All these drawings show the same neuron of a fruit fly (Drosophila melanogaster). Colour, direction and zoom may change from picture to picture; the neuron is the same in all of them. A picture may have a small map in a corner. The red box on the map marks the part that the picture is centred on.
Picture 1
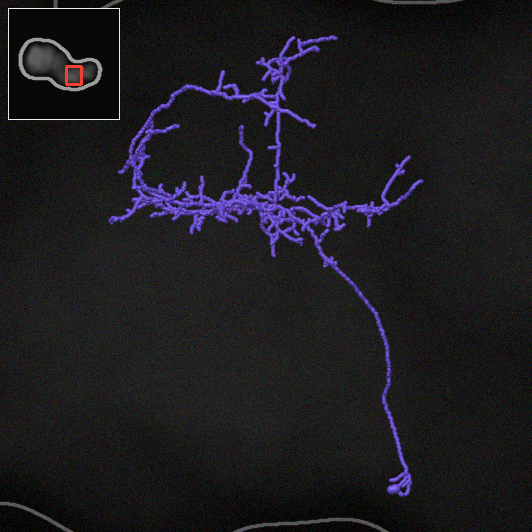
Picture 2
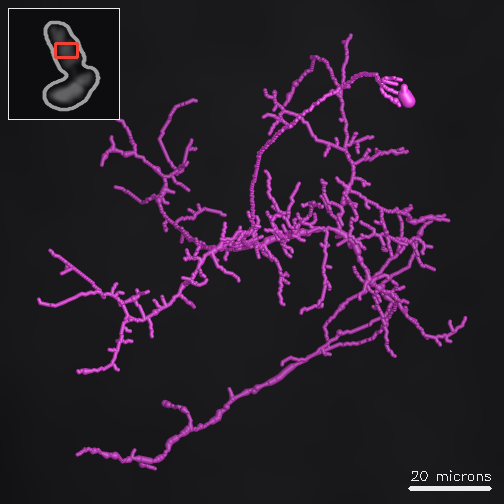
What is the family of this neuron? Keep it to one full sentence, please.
As for family, the neuron falls under hemilineage 06B.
